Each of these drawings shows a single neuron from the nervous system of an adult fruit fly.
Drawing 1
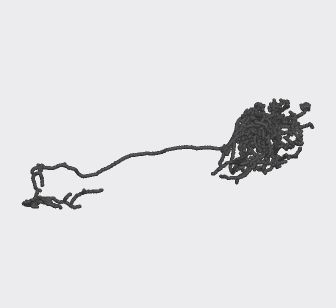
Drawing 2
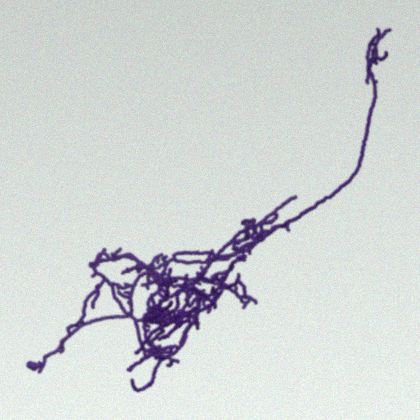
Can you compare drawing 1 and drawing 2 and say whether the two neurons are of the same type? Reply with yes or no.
no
